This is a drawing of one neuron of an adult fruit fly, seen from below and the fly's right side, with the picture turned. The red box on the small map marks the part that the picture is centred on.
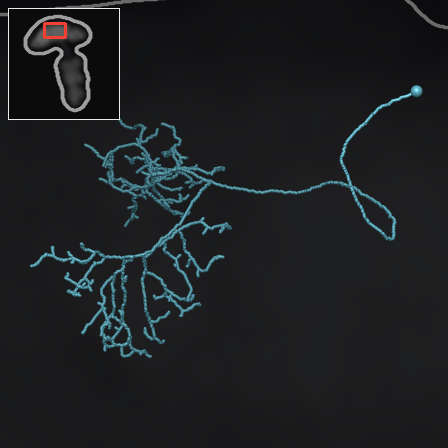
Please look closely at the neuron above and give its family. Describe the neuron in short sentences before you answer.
It lies in the brain. The cell body can be seen at the upper right of the picture. The picture shows dozens of branch ends. It is a central-brain intrinsic neuron. The family is hemilineage LALv1_dorsal.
